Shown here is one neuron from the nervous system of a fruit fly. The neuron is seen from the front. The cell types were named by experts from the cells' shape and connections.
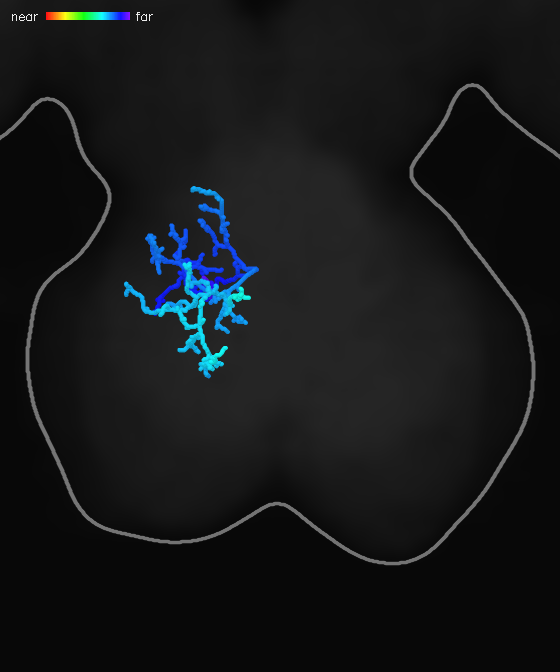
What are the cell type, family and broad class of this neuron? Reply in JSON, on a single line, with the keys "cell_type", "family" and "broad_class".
{"cell_type": "IN21A066", "family": "hemilineage 21A", "broad_class": "nerve-cord intrinsic neuron"}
